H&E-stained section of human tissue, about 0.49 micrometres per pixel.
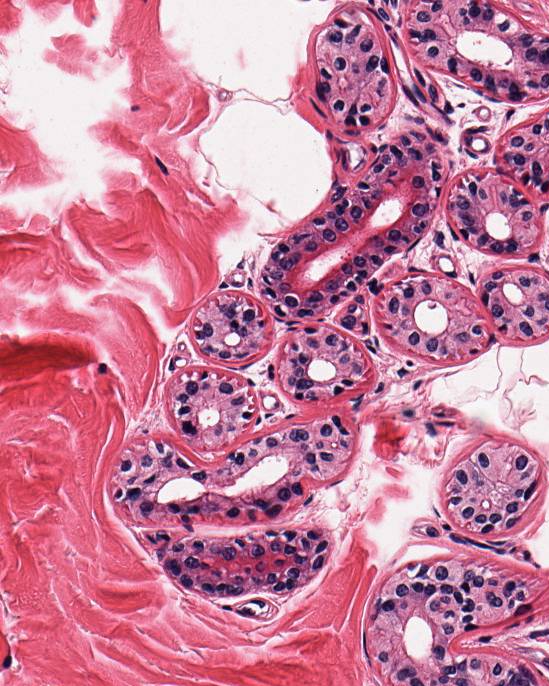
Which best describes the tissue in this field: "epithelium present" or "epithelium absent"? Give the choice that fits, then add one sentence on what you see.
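Epithelium present. A few narrower, more darkly stained tubules lined by two layers of small cuboidal cells run through the cluster, including an elongated one crossing the centre diagonally.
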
